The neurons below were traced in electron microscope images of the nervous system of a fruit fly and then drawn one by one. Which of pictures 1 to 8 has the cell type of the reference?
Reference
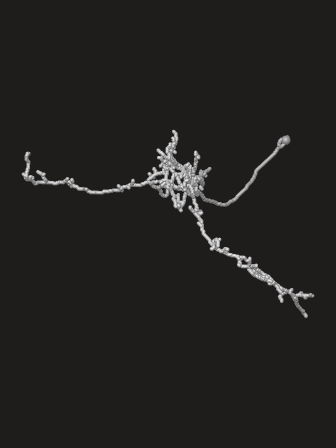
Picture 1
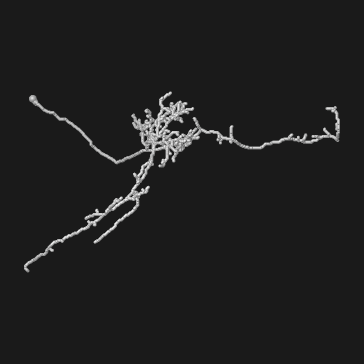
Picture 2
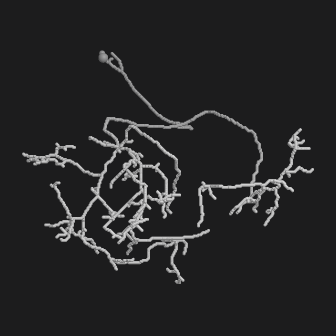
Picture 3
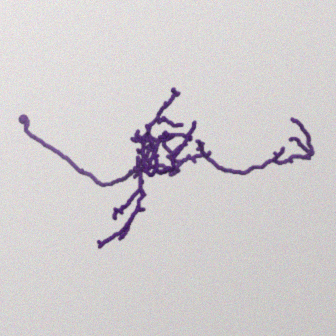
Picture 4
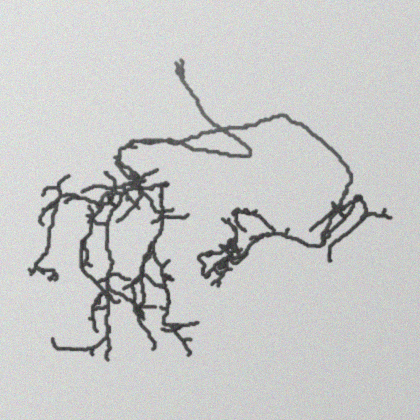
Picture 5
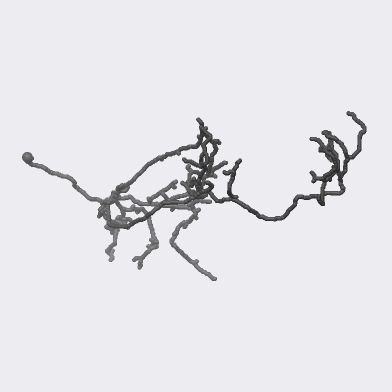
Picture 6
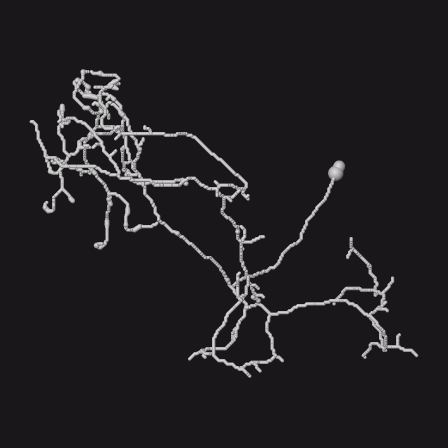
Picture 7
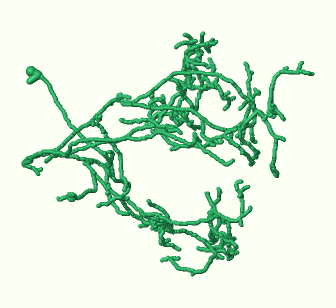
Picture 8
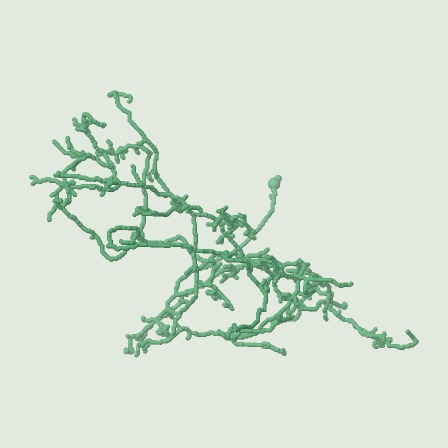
1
